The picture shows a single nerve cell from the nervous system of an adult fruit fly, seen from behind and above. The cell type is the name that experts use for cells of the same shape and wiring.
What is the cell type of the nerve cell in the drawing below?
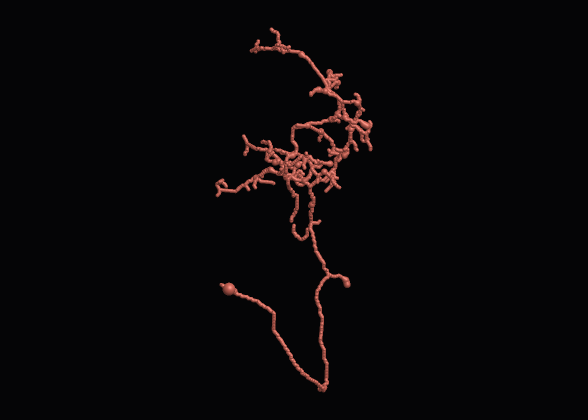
LHPV2a4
